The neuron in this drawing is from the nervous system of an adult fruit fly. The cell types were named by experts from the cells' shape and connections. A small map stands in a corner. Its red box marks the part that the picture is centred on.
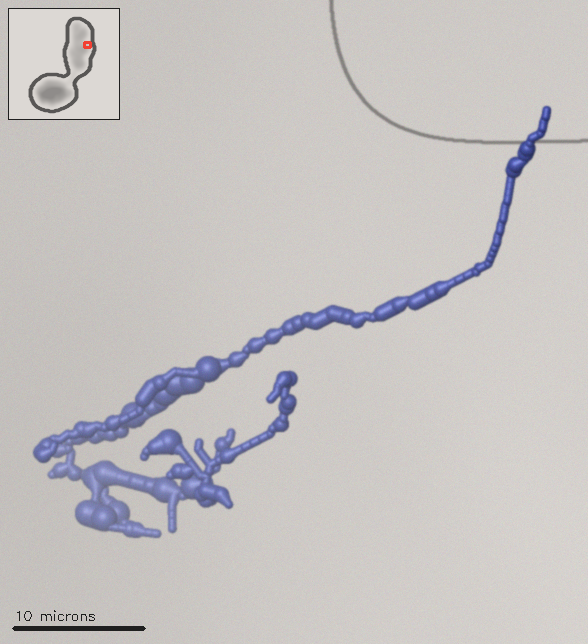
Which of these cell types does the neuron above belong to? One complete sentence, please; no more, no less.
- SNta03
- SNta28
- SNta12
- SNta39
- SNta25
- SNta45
The neuron is categorized under cell type SNta25.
